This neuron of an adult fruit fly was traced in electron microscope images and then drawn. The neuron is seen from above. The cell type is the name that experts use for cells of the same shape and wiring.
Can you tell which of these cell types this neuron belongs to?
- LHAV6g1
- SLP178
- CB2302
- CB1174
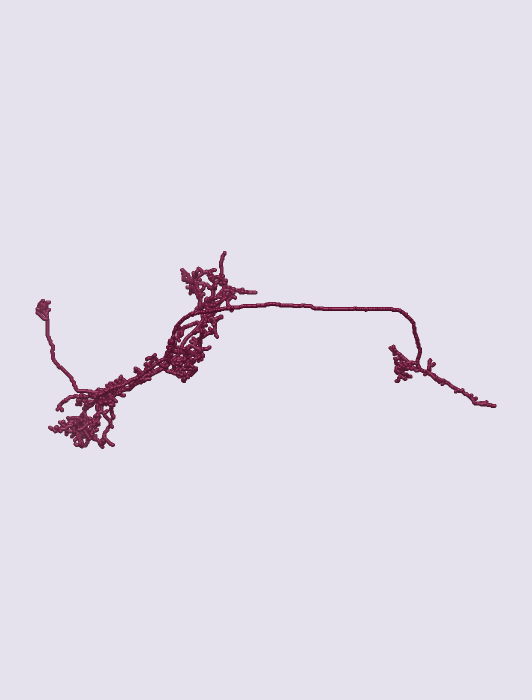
LHAV6g1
